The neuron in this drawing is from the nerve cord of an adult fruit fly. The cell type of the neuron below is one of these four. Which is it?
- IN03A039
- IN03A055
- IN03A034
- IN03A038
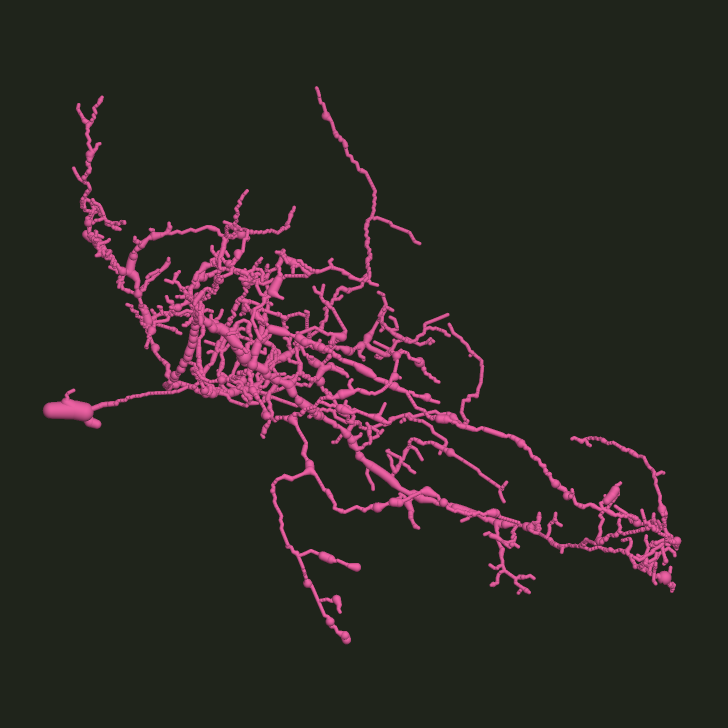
IN03A034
